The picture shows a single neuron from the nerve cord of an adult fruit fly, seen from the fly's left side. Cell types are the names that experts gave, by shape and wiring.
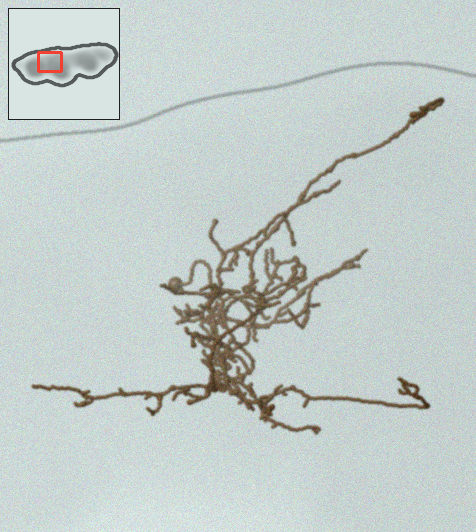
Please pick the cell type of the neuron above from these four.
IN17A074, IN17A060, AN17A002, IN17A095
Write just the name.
IN17A095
